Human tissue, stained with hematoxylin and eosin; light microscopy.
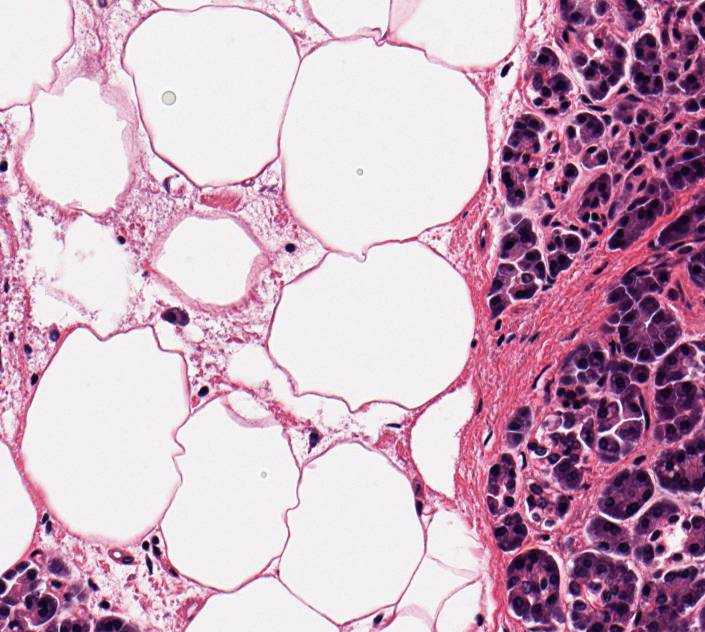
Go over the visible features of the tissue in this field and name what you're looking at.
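Fat takes the left and upper part of the field; densely cellular glandular tissue takes the right side. Next, the fat cells: large, empty, rounded spaces bounded by thin pink membranes. Then the glandular cells on the right, packed into small rounded clusters (acini). Last, a band of pink fibrous tissue lies between fat and glandular tissue, extending diagonally toward the upper right. The tissue is pancreas.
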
